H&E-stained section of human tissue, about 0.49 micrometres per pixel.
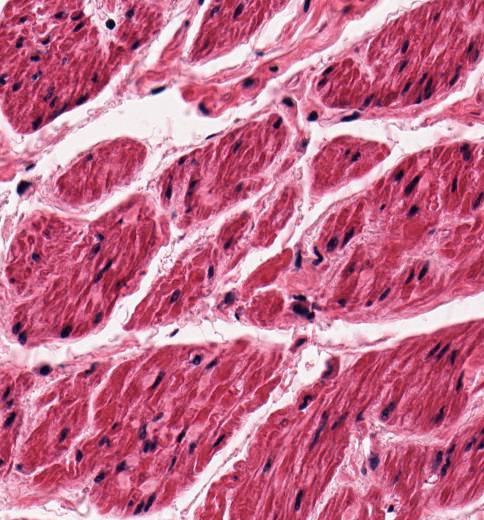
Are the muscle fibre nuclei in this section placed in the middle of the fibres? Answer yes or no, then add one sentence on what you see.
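Yes. The nuclei are scattered singly throughout the interior of the bundles rather than crowded at their edges.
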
